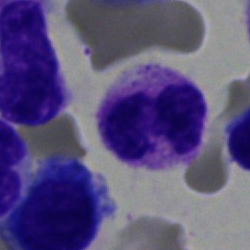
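Segmented neutrophil, central cell. Outline round and smooth; chromatin dark purple and densely clumped. Nucleoli: none visible. Cytoplasmic vacuoles: none seen.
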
